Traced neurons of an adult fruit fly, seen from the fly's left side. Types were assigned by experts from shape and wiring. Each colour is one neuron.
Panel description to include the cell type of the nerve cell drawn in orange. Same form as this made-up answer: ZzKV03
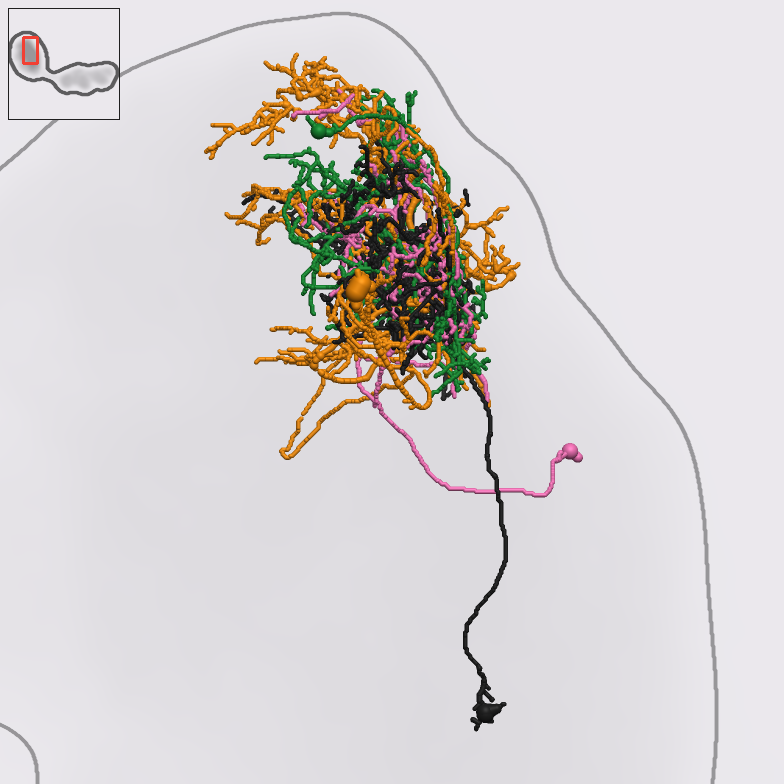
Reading: LHPV3c1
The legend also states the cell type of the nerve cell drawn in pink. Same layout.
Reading: LHPV7a2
